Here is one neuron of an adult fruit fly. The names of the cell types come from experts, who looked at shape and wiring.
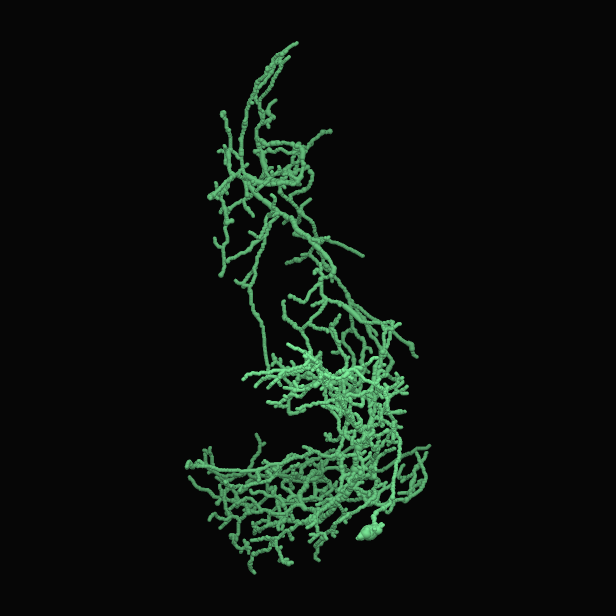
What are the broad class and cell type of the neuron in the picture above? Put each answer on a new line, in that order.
central-brain intrinsic neuron
GNG504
